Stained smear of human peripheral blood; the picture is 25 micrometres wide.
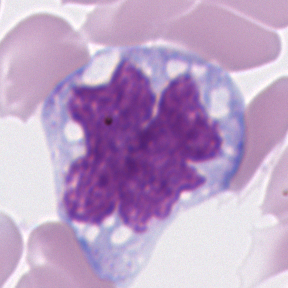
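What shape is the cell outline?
Irregular, not round.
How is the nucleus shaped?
Irregularly folded into several blunt lobes.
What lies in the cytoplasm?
Several clear vacuoles around the nucleus, and no coarse coloured granules.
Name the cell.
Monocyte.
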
